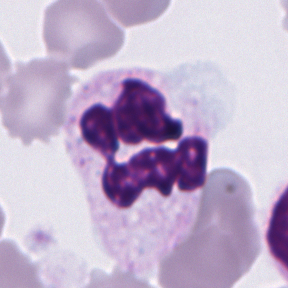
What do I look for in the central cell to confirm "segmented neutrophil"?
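Right, it's a segmented neutrophil, and the nucleus split into several separate lobes goes with that.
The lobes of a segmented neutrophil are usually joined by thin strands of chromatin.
Beyond that, the chromatin here is dark purple and densely clumped, fine small lilac granules are scattered through the cytoplasm, and there's more cytoplasm below the nucleus than above it.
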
